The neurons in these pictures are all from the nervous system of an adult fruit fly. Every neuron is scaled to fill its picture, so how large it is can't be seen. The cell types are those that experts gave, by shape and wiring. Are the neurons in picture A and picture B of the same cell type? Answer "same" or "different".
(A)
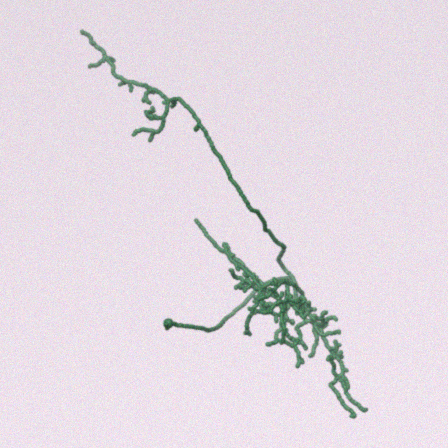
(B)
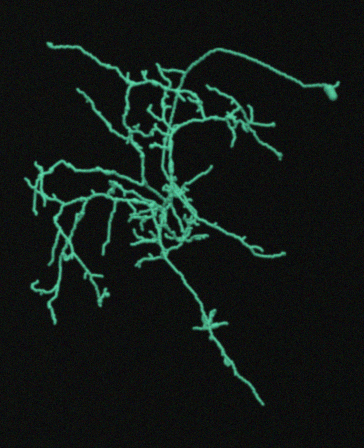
different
